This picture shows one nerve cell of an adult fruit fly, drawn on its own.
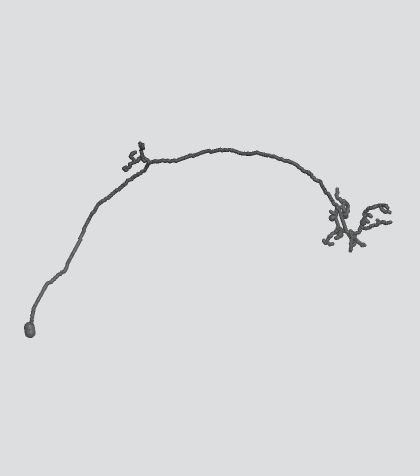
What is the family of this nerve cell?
class CX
